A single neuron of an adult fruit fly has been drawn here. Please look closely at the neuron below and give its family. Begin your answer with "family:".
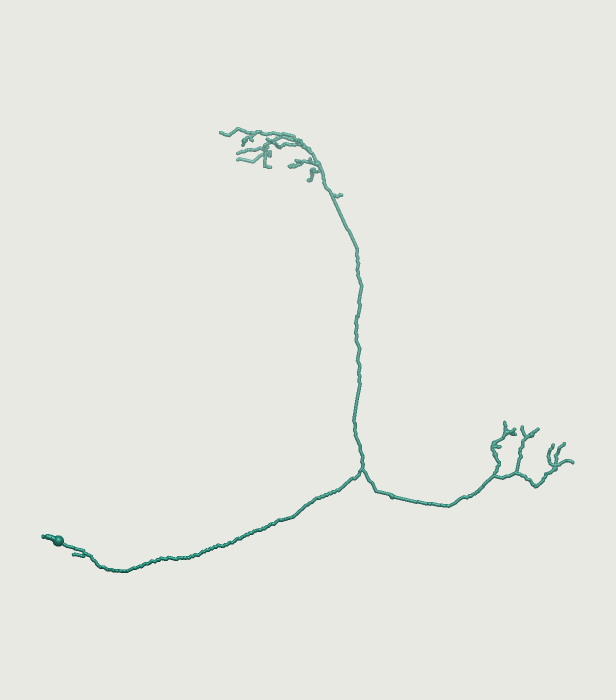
family: hemilineage AOTUv4_ventral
